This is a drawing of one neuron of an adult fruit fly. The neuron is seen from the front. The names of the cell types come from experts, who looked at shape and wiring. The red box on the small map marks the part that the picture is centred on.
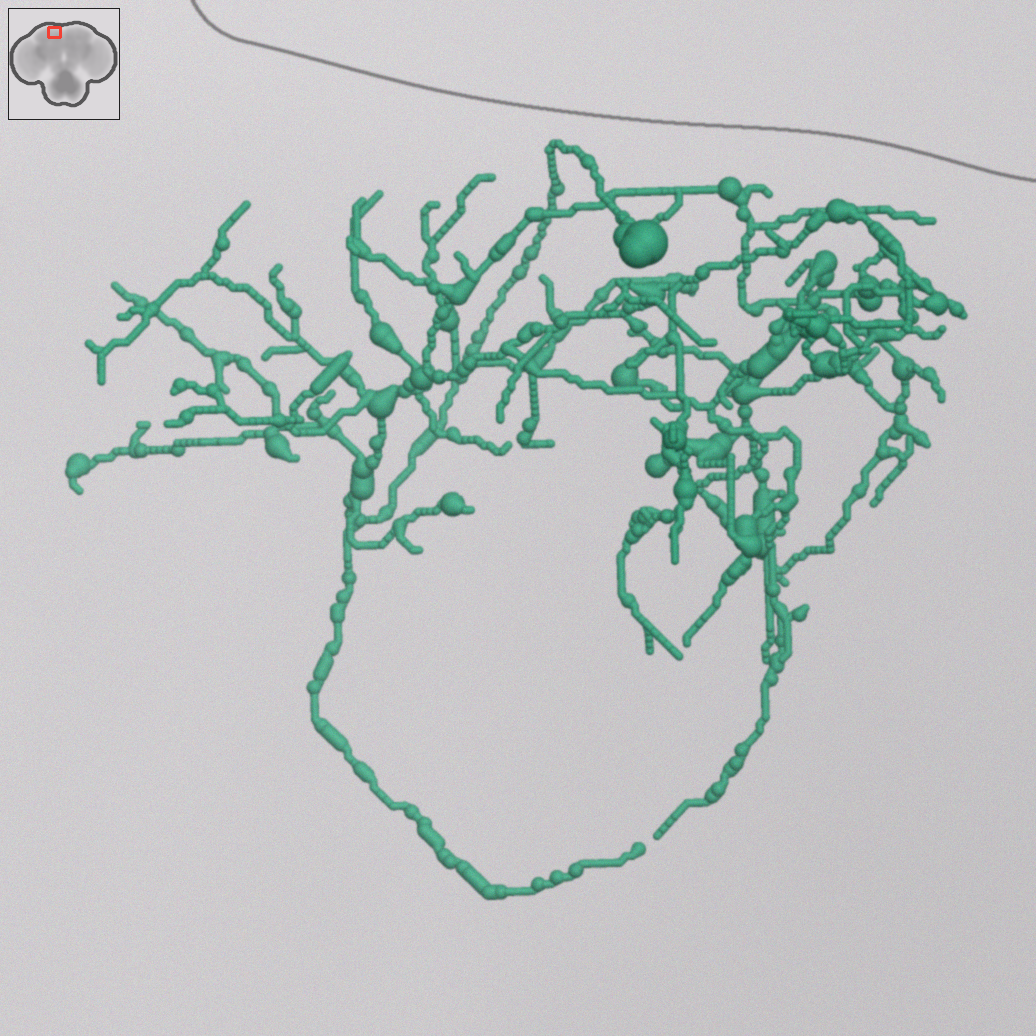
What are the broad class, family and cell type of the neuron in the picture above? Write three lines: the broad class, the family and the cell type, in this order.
central-brain intrinsic neuron
hemilineage SMPpd1
CB2754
